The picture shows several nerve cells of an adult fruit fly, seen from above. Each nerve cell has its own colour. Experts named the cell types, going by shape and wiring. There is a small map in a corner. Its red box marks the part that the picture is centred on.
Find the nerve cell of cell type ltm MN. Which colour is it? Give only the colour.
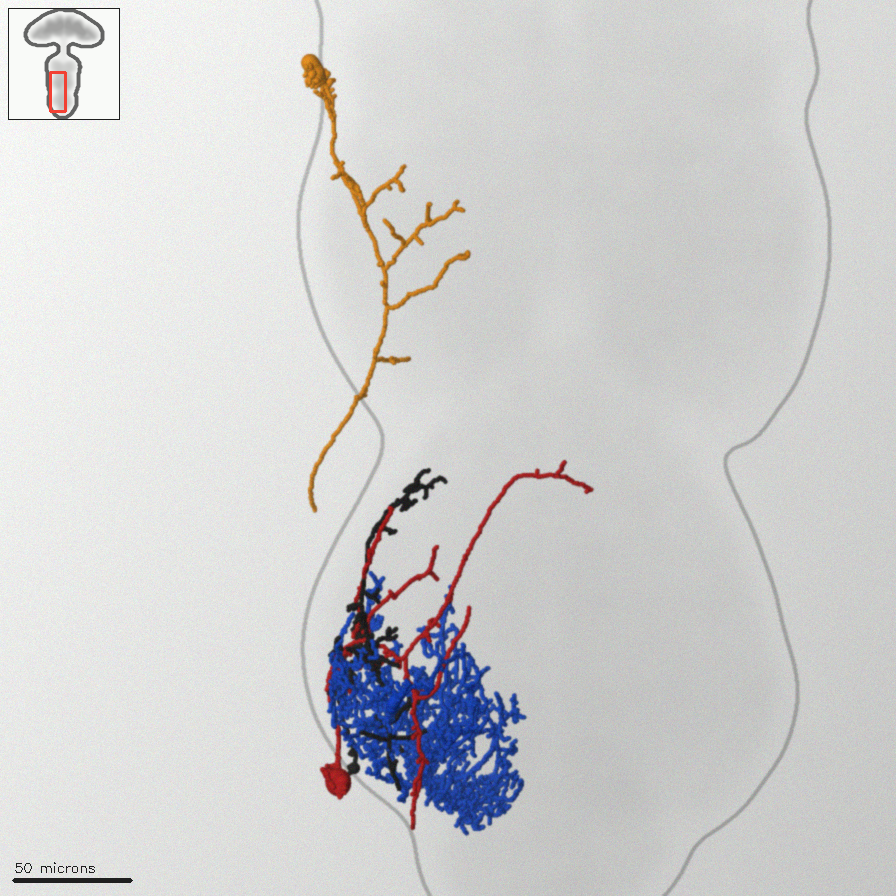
black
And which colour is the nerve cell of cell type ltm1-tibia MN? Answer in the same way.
red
